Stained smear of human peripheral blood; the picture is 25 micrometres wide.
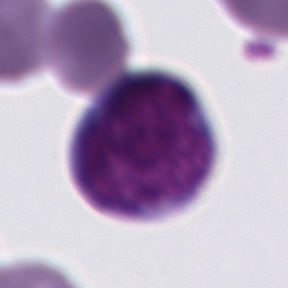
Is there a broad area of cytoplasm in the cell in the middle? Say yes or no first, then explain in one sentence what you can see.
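No. The cytoplasm is only a very thin rim around the nucleus.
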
